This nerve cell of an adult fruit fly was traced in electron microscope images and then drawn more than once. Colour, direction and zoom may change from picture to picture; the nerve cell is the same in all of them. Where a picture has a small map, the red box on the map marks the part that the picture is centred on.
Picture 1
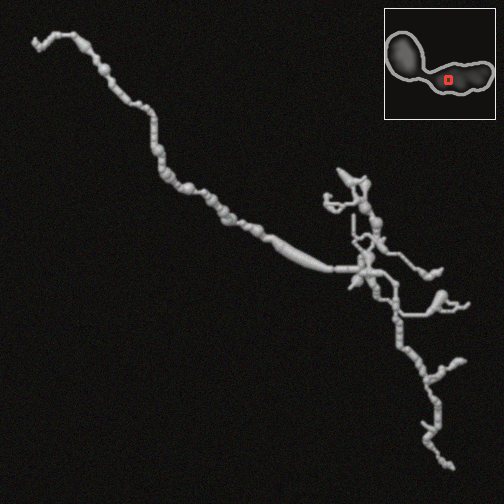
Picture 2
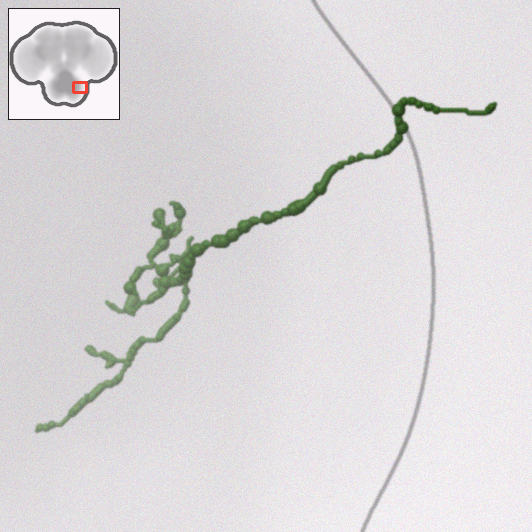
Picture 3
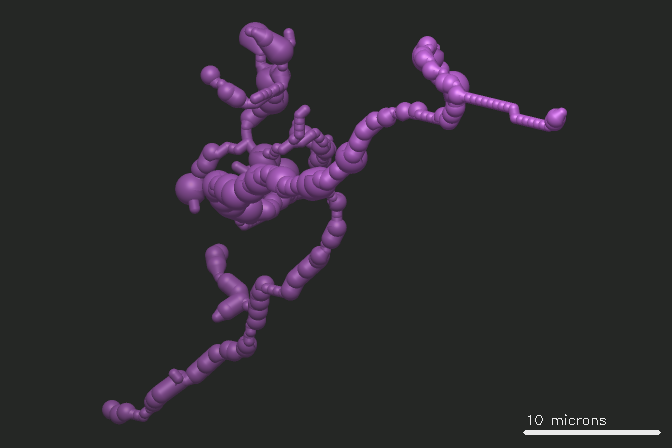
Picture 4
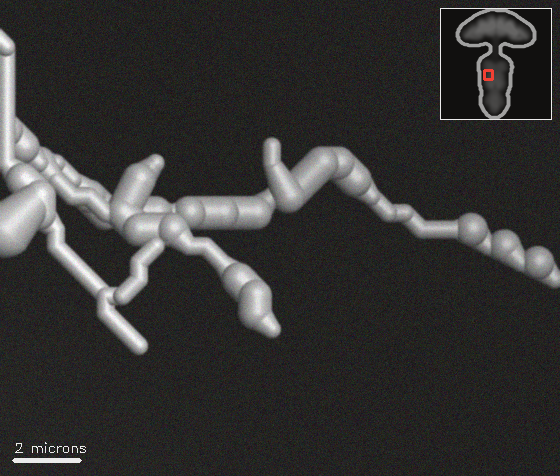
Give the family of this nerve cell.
class mechanosensory tactile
